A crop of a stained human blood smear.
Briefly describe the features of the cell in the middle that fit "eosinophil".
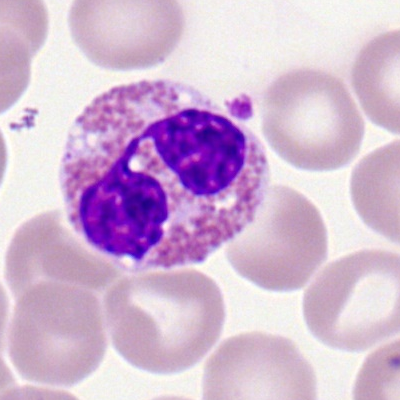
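This cell is an eosinophil, and the nucleus is a good place to begin: one lobe sits to the upper right and the other to the lower left.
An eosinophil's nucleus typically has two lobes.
Now look at the cytoplasm, which is packed with coarse orange-pink granules.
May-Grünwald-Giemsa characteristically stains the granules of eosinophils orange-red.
Notice, too, that these granules are spread all around the nucleus rather than gathered on one side, and that the chromatin is dark purple and coarsely clumped.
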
